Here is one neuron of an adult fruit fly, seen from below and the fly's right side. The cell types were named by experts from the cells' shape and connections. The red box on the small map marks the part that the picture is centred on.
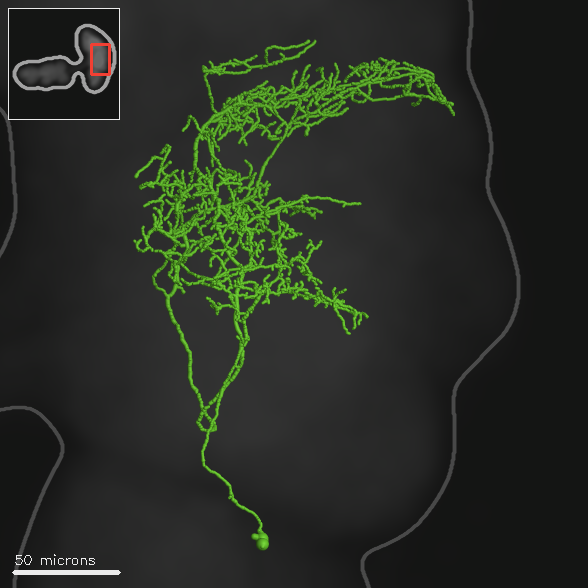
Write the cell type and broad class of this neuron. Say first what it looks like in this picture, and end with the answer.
It is in the brain and does not reach the nerve cord. From top to bottom in the picture it spans about 250 microns. The cell type is SMP594. Its broad class is central-brain intrinsic neuron.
